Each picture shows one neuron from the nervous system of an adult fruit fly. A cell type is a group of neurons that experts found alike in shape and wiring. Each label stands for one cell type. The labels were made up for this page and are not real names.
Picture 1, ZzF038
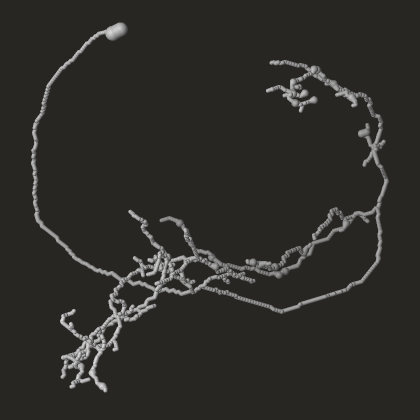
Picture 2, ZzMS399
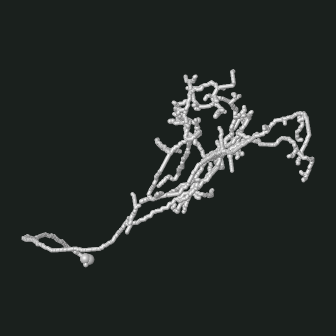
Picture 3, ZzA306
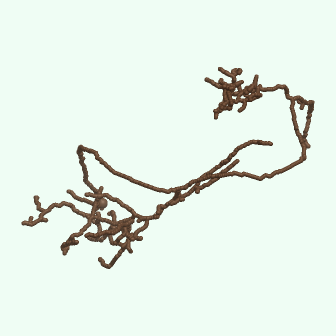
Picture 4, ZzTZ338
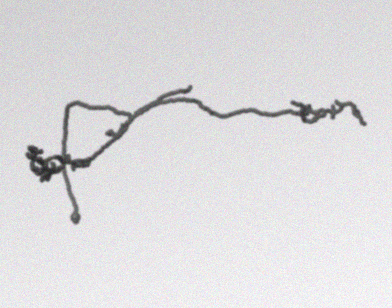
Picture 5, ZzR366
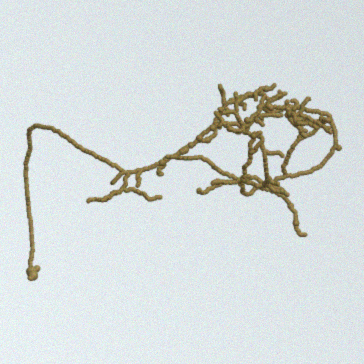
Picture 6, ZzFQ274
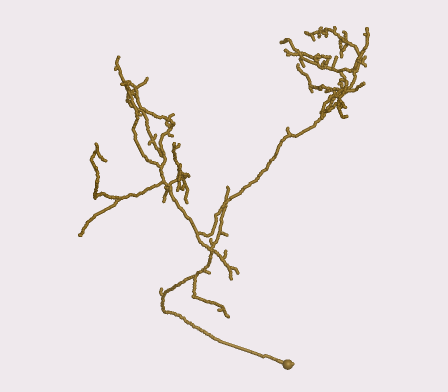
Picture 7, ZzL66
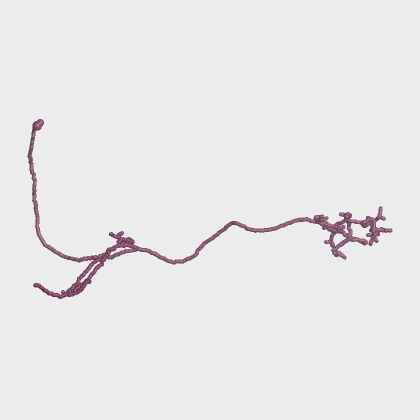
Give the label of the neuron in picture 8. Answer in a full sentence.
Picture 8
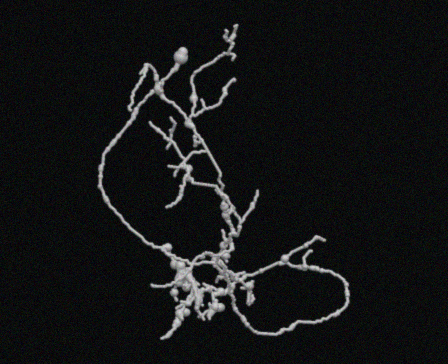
It belongs to ZzA306.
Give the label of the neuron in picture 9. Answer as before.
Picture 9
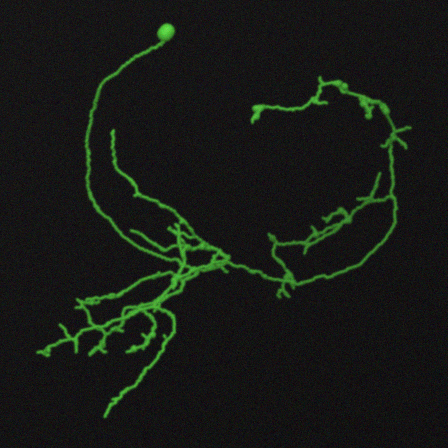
It belongs to ZzF038.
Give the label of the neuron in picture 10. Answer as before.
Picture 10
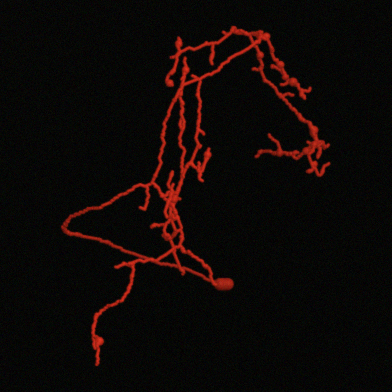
It belongs to ZzF038.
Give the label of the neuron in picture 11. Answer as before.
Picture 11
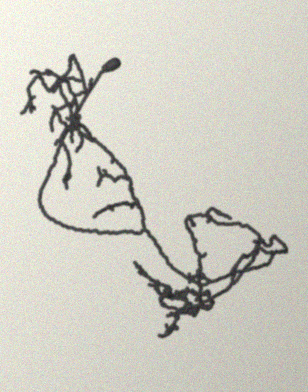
It belongs to ZzA306.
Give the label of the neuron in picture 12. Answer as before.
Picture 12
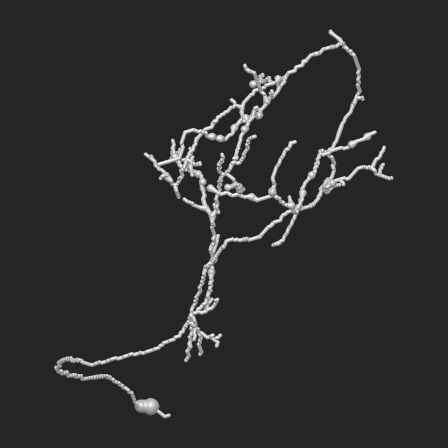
It belongs to ZzR366.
